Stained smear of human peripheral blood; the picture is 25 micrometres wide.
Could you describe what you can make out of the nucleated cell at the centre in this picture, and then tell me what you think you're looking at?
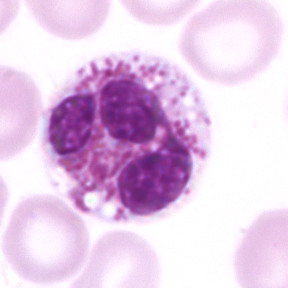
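The chromatin is dark purple and coarsely clumped. Numerous reddish-pink granules are spread throughout the cytoplasm, between and around the lobes. A few small clear vacuoles lie in the lower left part of the cytoplasm. The cell is an eosinophil.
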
